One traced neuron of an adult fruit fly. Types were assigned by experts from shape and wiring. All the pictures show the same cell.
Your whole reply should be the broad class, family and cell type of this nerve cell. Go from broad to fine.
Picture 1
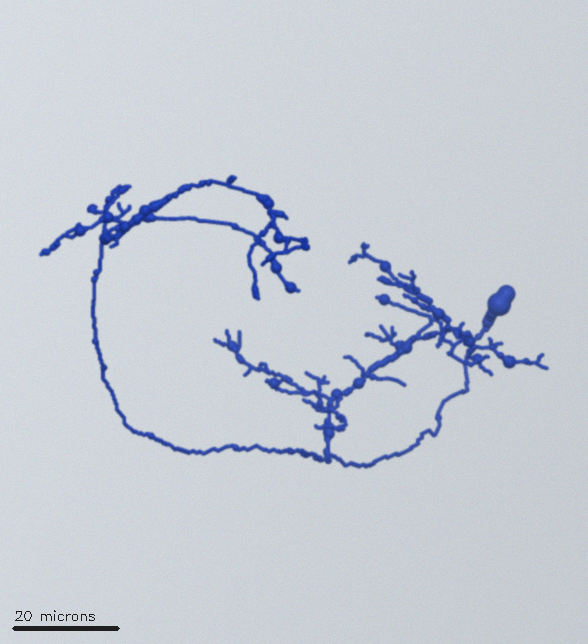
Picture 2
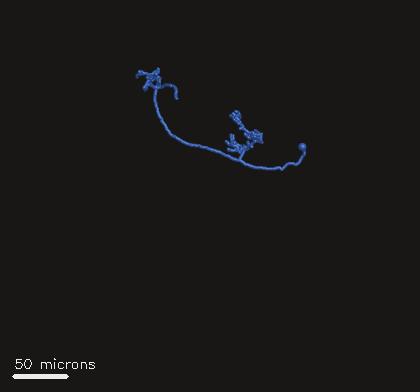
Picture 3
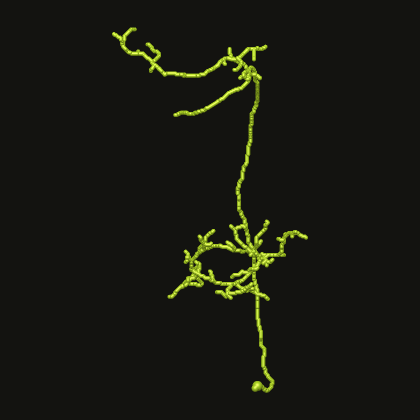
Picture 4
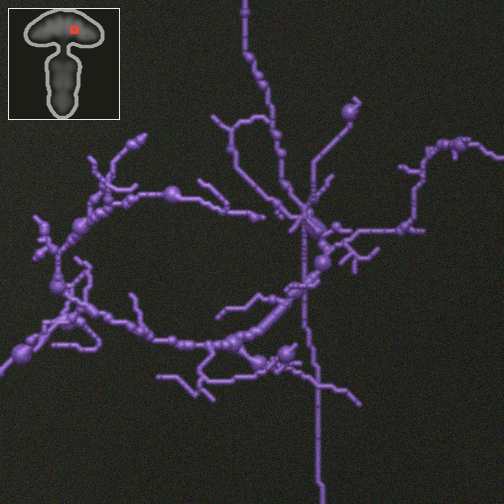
central-brain intrinsic neuron; hemilineage DL1_ventral; SIP089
